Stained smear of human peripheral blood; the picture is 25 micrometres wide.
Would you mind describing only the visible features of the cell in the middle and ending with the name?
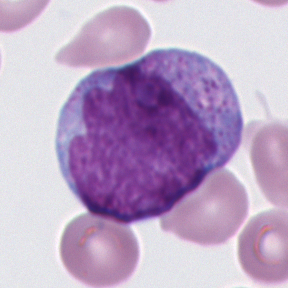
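Start with the nucleus, which sits off-centre toward the lower left of the cell. Follow its border and you will find it uneven, with a shallow notch along the upper edge. Inside, the chromatin is finely granular rather than gathered into coarse dark clumps. Around it, the cytoplasm is a pale bluish-lilac. This cell in the middle is an atypical promyelocyte.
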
